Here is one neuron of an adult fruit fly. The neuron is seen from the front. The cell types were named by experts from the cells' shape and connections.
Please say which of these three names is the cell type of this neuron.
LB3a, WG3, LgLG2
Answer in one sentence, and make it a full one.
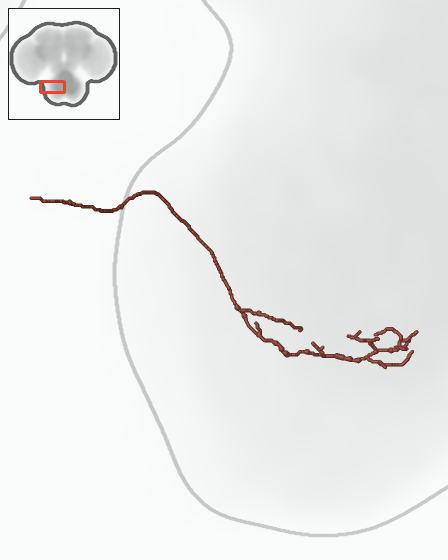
The cell type name for this neuron is WG3.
